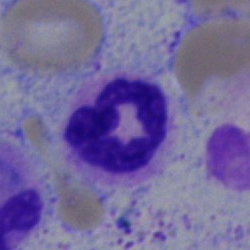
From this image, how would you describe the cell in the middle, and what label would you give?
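This one's got a round outline. The chromatin's dark purple and densely clumped, and you won't see any nucleoli in the nucleus. No vacuoles in the cytoplasm either. It's a segmented neutrophil.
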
